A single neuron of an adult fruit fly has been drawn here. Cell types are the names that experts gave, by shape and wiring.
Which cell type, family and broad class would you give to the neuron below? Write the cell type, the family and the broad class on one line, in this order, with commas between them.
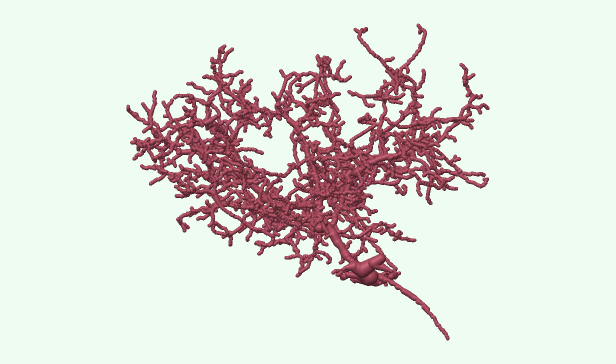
Tergotr. MN, hemilineage 17X, motor neuron of the nerve cord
